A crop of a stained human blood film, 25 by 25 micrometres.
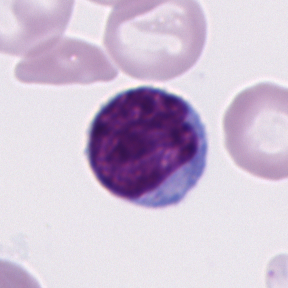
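A typical lymphocyte in a stained blood smear: notice how round and smooth its outline is, about 11 micrometres across. The round nucleus, about 9 micrometres across, fills about 80% of the cell's area, and its chromatin is dark purple and coarsely clumped. Around it the cytoplasm is pale blue, and you can see it is widest at the lower right.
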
